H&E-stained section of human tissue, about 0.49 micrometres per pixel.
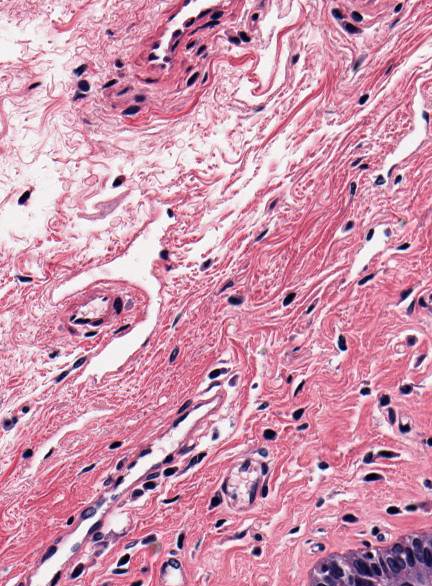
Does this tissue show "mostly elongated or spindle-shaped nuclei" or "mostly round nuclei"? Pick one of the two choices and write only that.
Mostly elongated or spindle-shaped nuclei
